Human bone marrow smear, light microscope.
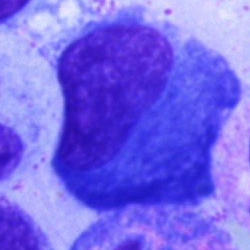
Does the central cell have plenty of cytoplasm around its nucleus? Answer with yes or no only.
Yes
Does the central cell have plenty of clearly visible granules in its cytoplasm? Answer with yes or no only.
No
